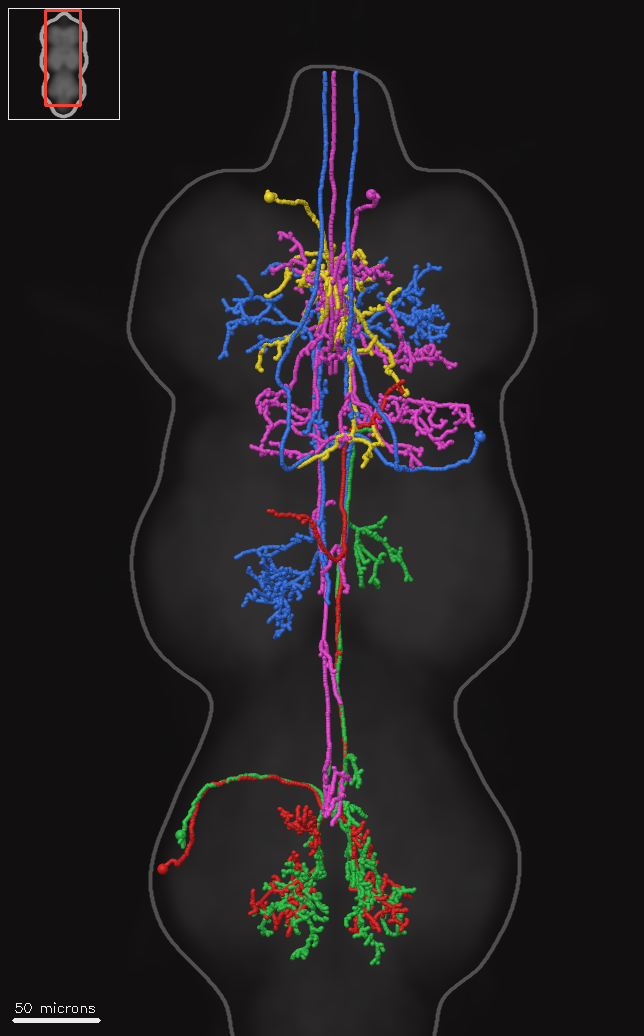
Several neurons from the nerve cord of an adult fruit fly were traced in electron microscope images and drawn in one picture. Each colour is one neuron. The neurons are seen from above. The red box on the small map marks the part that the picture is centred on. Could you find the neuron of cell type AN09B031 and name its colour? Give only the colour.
blue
